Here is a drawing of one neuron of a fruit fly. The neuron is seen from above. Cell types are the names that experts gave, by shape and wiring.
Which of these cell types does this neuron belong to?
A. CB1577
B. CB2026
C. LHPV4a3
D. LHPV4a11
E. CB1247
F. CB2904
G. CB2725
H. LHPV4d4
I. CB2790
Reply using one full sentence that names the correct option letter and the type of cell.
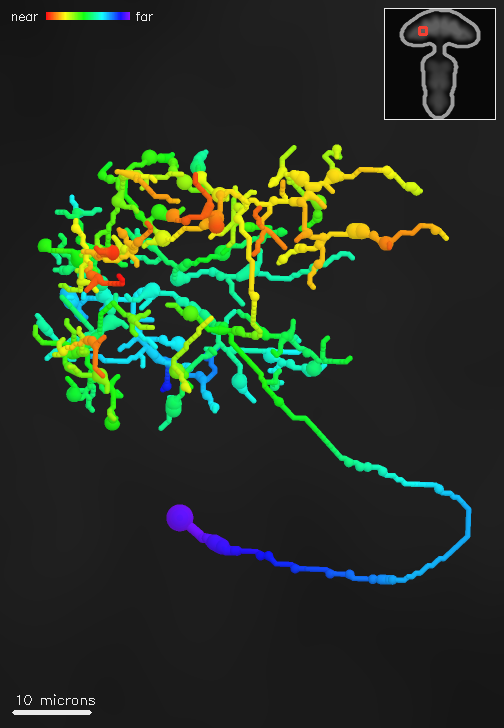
Given as option G, CB2725 is the cell type for the neuron.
